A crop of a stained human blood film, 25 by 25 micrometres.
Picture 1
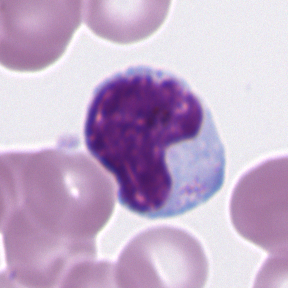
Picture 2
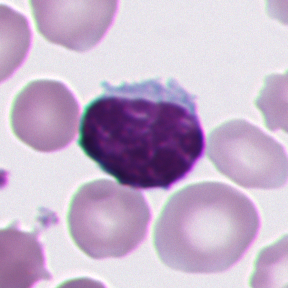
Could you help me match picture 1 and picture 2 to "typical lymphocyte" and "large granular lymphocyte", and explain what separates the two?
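Picture 1 is the large granular lymphocyte, and picture 2 is the typical lymphocyte. Let me start with how much of each cell is nucleus. In picture 1 the cell measures about 14 by 12 micrometres, and its nucleus, about 11 micrometres across, sits toward the upper left and takes up about 60% of the cell's area. In picture 2 the nucleus fills most of the cell, and the scant cytoplasm shows mainly as a thin cap along the top.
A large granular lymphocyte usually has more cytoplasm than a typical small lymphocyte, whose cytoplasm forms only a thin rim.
Next, granules: in picture 1 I can find a few fine pink ones in the cytoplasm near its lower edge.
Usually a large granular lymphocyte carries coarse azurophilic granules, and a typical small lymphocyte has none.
As for colour, the cytoplasm is pale grey-blue in picture 1 and pale blue-grey in picture 2. The nucleus in picture 1 has a deep notch on its right side, and its chromatin stains dark purple throughout. In picture 2, a fringe of fine, ragged hair-like projections runs along the top edge of the cell.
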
